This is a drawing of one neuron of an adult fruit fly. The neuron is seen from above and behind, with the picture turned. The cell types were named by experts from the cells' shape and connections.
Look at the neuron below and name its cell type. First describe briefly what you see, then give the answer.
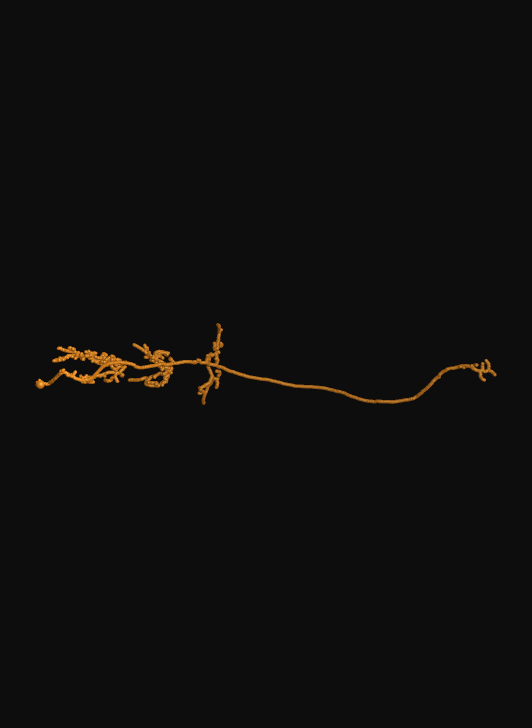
The cell body can be seen on the left of the picture. As drawn here it is more than twice as wide as it is tall. It is an ascending neuron. The cell type is ANXXX007.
